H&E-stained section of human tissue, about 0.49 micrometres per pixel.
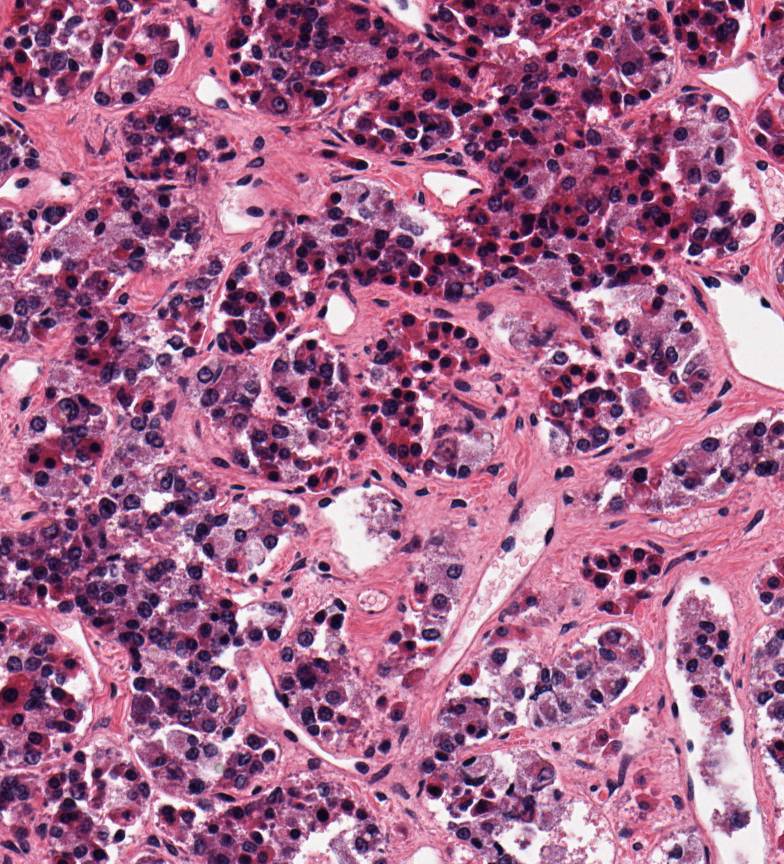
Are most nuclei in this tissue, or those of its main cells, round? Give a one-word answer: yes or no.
Yes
